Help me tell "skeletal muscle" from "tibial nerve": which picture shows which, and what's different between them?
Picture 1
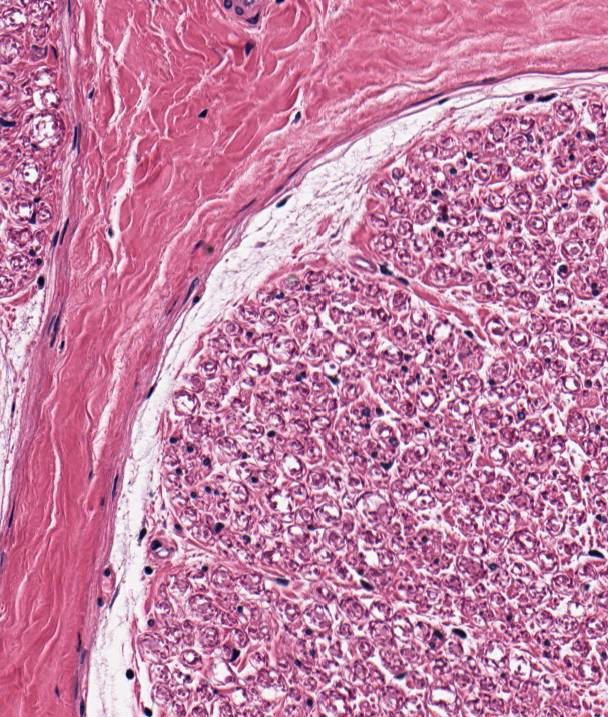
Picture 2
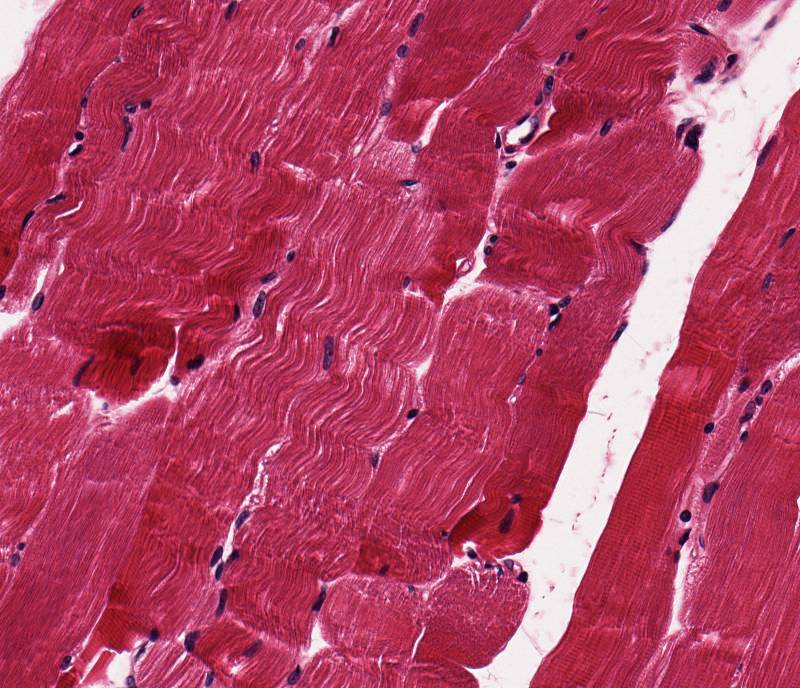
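Let me see: the tibial nerve is in picture 1, and skeletal muscle is in picture 2. In the nerve, a large rounded bundle of nerve fibres fills the right and lower part, with the edge of a second bundle at the upper left margin. Inside the bundle the fibres are cut across, so they appear as small round profiles packed close together, with small dark oval to elongated nuclei sparse between them. A thin layer of flattened cells with elongated dark nuclei wraps the edge of the large bundle. Turning to the muscle, I notice fine cross-striations, clearest in the fibre along the right edge. Its nuclei are small, dark and elongated and sit at the fibre edges rather than the centres, while the cytoplasm is deep pink-red throughout. Between fibres the connective tissue is scant, with no fat cells.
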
